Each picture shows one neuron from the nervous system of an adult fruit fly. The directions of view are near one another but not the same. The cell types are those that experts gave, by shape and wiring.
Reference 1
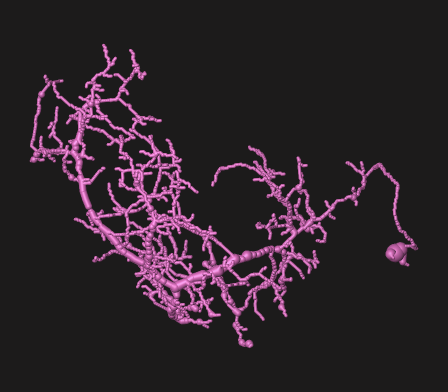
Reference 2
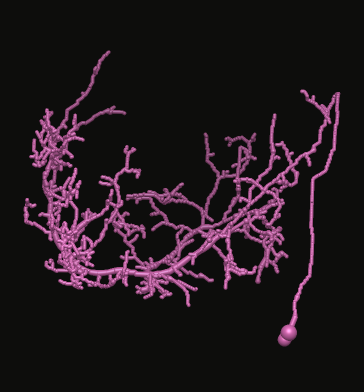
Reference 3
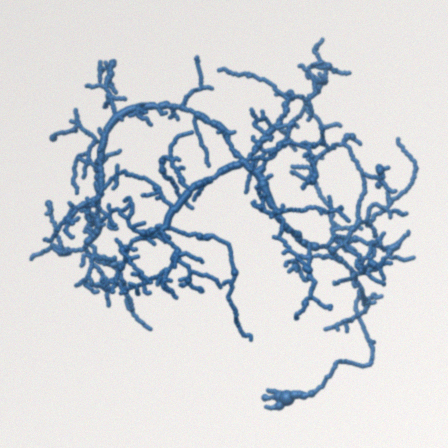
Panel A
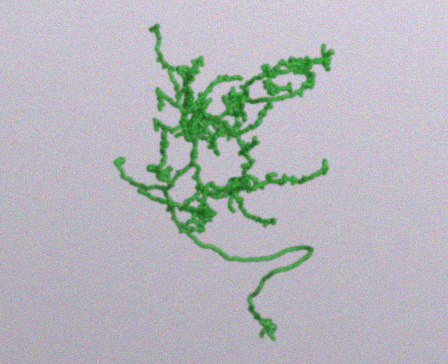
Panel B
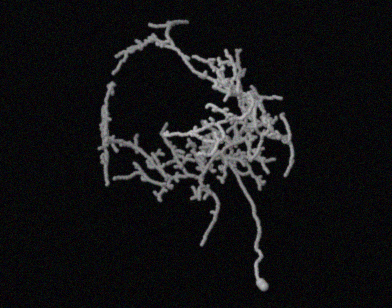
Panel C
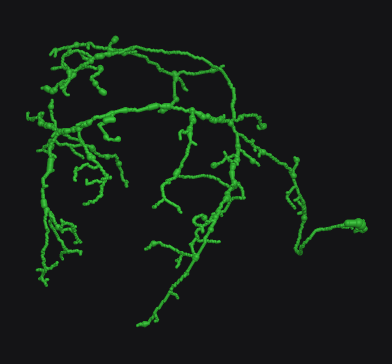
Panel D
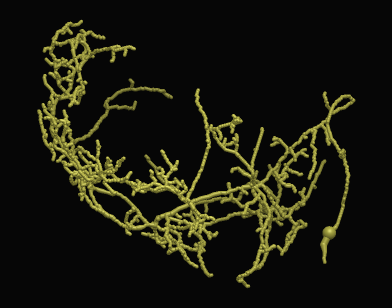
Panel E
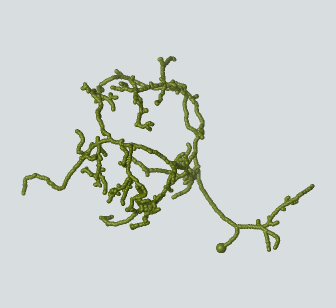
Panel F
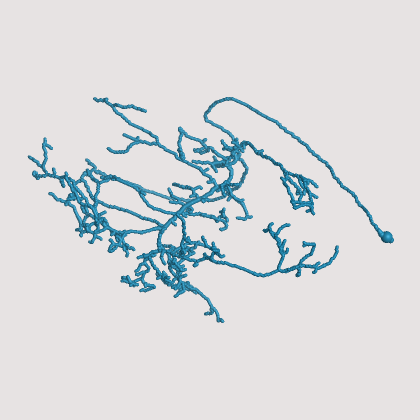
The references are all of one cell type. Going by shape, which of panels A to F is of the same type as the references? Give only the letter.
D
